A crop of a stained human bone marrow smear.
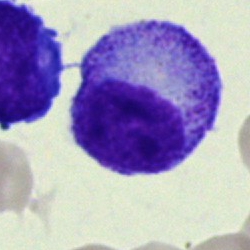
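Myelocyte, the central cell. Its nucleus sits eccentrically, in the lower-left half of the cell, as far as I can tell. The cytoplasm takes up roughly half the cell and looks pale lilac-grey. Fine purple granules are scattered through it, and they seem densest toward the cell rim. Just above the nucleus there is a paler zone, nearly free of granules.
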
